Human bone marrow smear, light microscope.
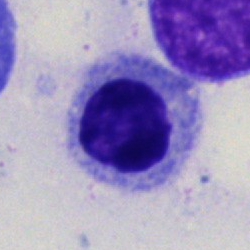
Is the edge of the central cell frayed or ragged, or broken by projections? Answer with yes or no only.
No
